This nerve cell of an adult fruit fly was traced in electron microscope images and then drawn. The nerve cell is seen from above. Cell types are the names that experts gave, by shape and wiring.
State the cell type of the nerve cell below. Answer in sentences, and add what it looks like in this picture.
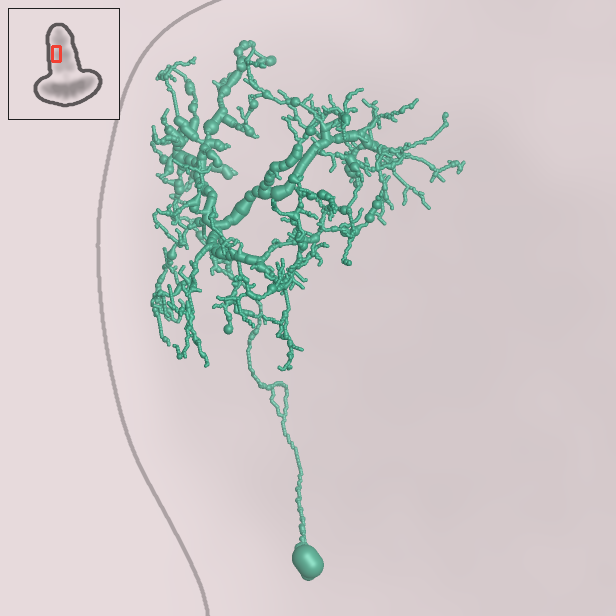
The cell type is IN13A023. It is a nerve-cord intrinsic neuron. The cell body can be seen at the bottom of the picture. In this view it is taller than it is wide.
